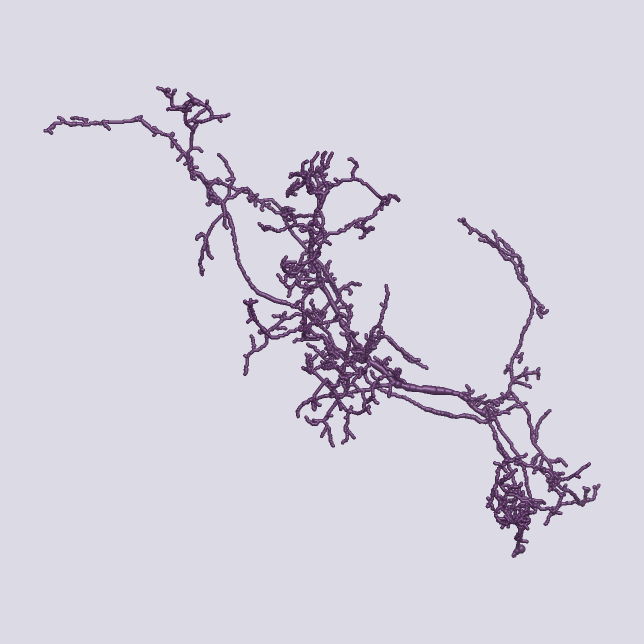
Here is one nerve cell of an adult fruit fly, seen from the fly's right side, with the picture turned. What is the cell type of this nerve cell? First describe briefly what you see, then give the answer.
The cell body is at the lower right of the picture. In this view it is about as wide as it is tall. This is a central-brain intrinsic neuron. It is of cell type LAL026_b.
